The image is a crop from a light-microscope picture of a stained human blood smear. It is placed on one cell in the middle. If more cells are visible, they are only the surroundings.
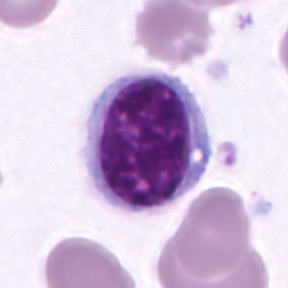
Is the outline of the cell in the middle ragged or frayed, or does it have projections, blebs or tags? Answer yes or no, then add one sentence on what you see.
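No. The cell is round to slightly oval with a smooth margin.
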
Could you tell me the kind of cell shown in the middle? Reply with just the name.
plasma cell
